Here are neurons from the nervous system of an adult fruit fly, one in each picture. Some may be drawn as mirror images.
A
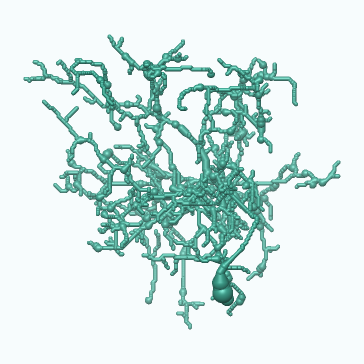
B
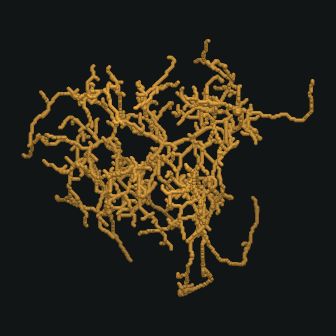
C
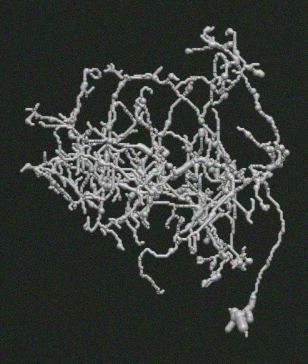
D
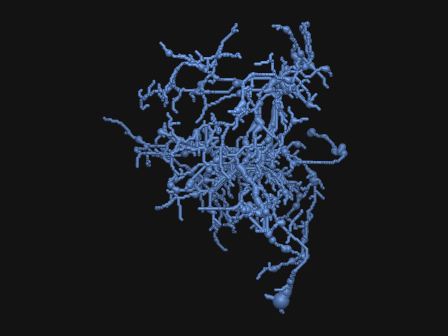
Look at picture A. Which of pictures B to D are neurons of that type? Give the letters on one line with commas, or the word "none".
B, C, D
